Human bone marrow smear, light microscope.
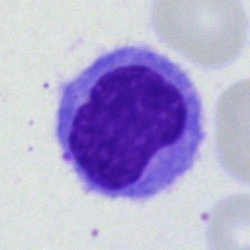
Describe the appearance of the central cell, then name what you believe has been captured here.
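Nucleus fills most of the cell, indented on its lower right side. No nucleolus visible. Cytoplasm without distinct granules. Name: monocyte.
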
